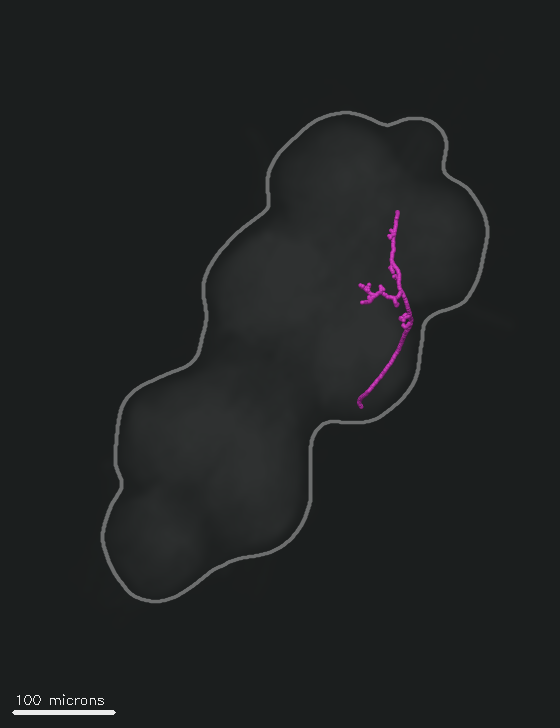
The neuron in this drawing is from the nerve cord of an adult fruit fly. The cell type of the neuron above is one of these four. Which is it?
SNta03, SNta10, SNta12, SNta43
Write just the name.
SNta12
